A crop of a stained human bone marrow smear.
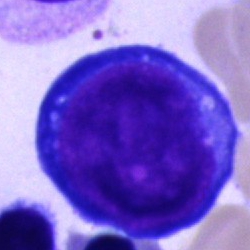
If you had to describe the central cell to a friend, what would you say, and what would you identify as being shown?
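The outline is roughly round, broken by a few gently flattened stretches. Chromatin is finely textured rather than coarsely clumped. A pale, rounded nucleolus sits in the lower central part of the nucleus. Several small clear vacuoles dot the rim of cytoplasm. This cell is a proerythroblast.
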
